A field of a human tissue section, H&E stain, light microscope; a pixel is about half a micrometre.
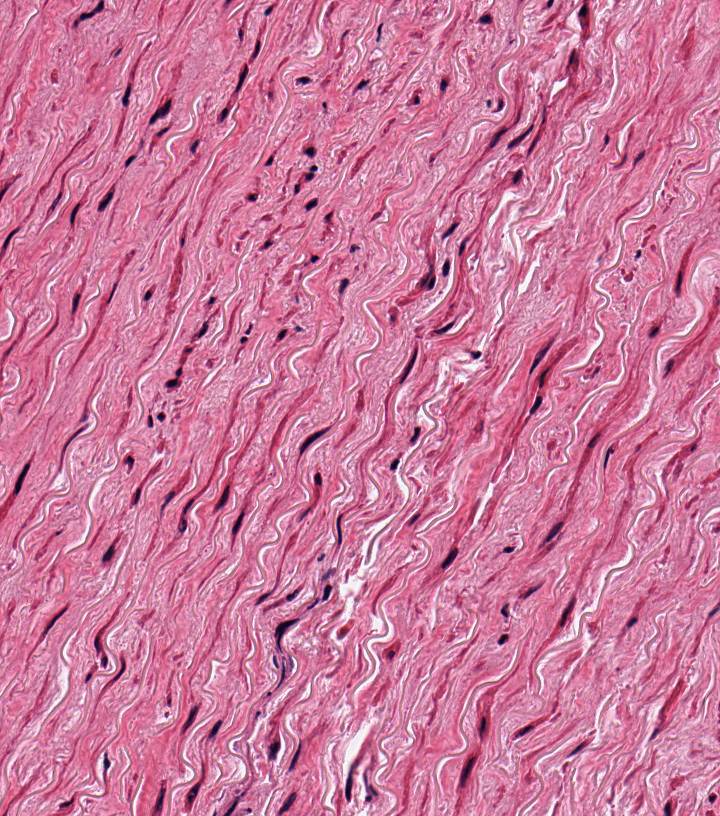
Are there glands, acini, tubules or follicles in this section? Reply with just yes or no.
No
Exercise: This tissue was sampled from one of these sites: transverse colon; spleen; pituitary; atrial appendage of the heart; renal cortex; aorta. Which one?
aorta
